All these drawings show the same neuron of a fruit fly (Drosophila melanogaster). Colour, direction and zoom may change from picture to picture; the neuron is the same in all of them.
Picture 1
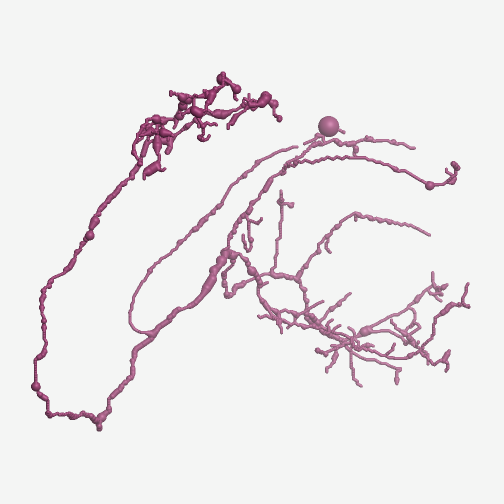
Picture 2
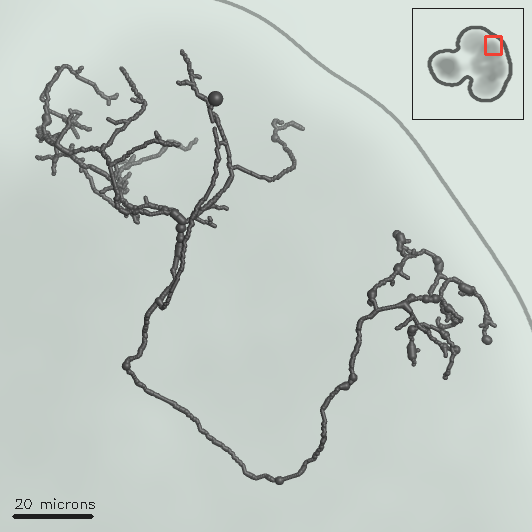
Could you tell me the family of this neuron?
hemilineage LHp2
